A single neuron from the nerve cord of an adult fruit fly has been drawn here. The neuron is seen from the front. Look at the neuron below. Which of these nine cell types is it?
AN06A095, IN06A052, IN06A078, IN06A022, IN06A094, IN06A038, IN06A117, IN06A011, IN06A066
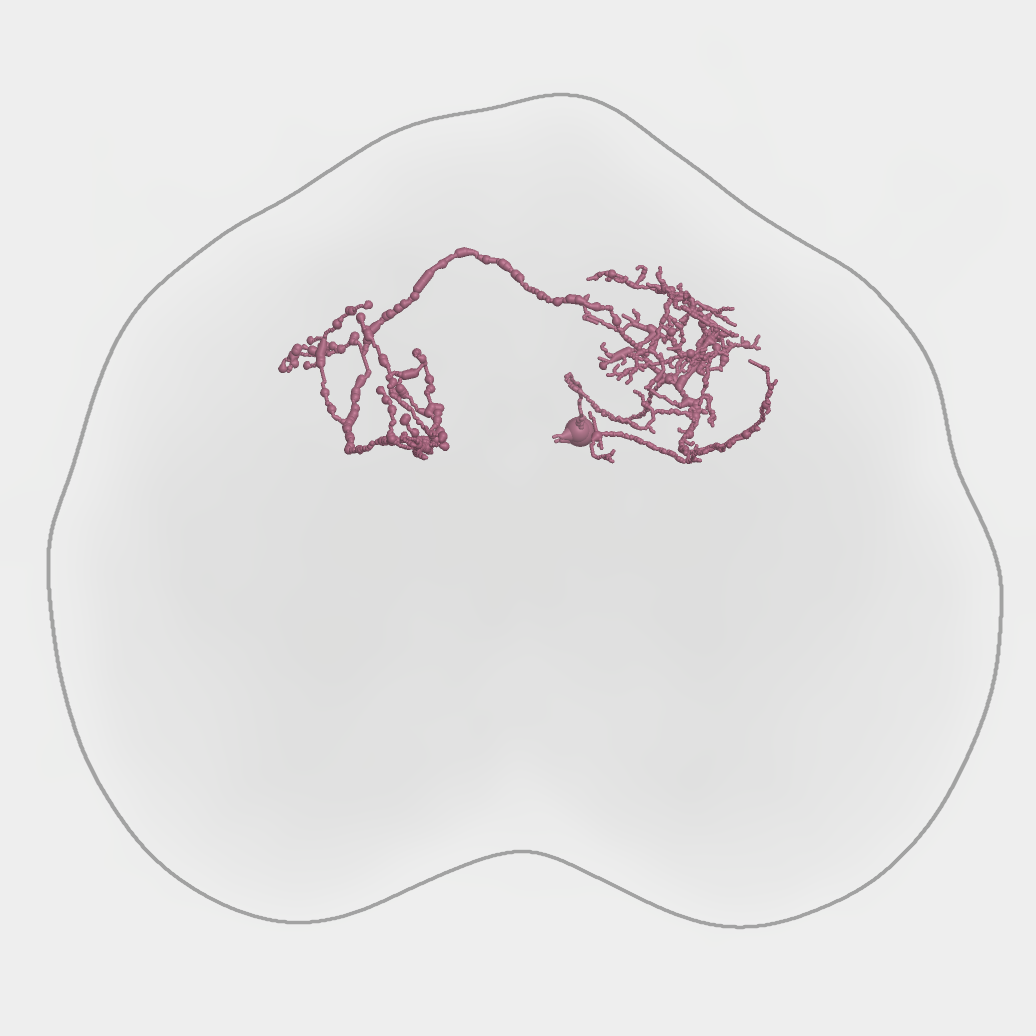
IN06A038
